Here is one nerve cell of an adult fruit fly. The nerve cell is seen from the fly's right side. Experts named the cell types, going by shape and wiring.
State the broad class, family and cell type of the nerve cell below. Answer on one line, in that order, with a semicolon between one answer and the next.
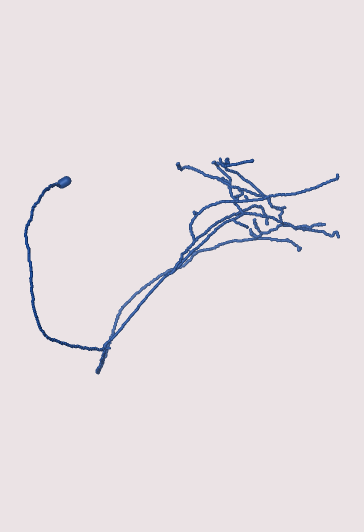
nerve-cord intrinsic neuron; hemilineage 19B; IN19B103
